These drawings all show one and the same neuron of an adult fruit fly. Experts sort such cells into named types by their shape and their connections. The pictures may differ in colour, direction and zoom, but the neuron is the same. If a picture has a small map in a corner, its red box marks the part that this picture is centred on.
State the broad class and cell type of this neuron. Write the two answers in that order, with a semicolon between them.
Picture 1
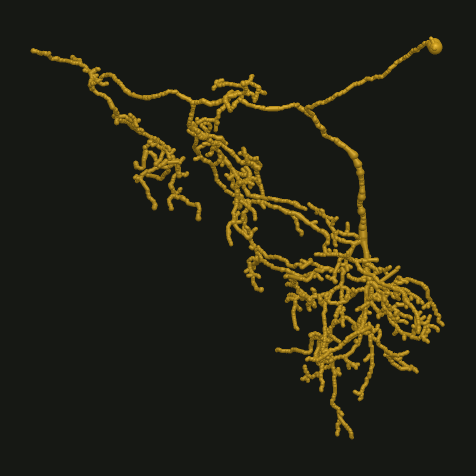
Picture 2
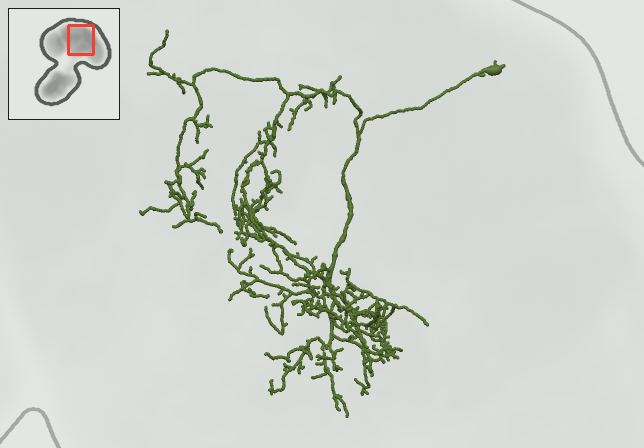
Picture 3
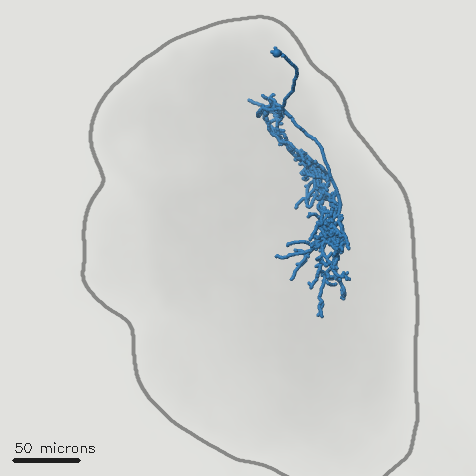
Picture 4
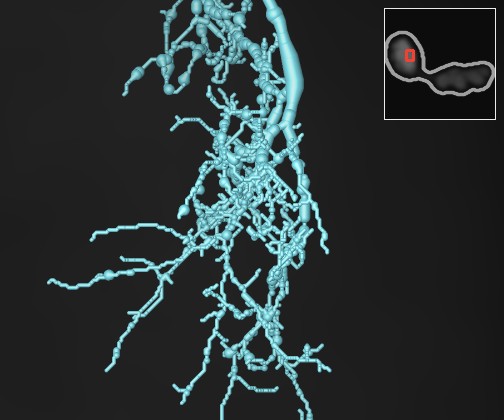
central-brain intrinsic neuron; ATL016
